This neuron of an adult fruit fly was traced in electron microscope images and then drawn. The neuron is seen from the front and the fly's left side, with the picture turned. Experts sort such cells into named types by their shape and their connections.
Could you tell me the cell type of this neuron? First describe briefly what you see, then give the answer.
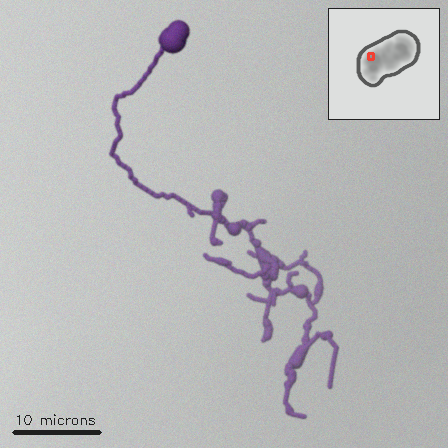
The cell body can be seen at the top of the picture. From top to bottom in the picture it spans about 45 microns. This is an optic-lobe intrinsic neuron. It is of cell type Dm2.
